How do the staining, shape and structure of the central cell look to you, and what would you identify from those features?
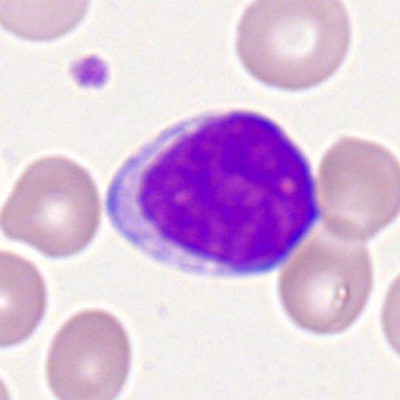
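Position first: the nucleus sits toward the right side of the cell. Chromatin next: deep purple and patchy, with paler areas between darker clumps. Then the cytoplasm, which is pale blue and forms a crescent-shaped rim on the left side of the nucleus. Last, the name: lymphocyte.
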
